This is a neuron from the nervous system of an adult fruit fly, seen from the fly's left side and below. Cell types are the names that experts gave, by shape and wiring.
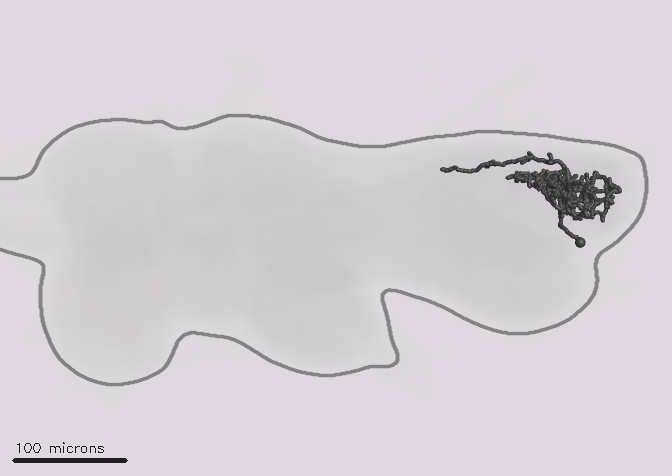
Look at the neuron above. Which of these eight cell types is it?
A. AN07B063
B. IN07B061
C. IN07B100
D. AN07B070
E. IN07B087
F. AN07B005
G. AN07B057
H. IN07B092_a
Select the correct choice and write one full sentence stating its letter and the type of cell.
Here the neuron is of cell type IN07B061, corresponding to option B.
